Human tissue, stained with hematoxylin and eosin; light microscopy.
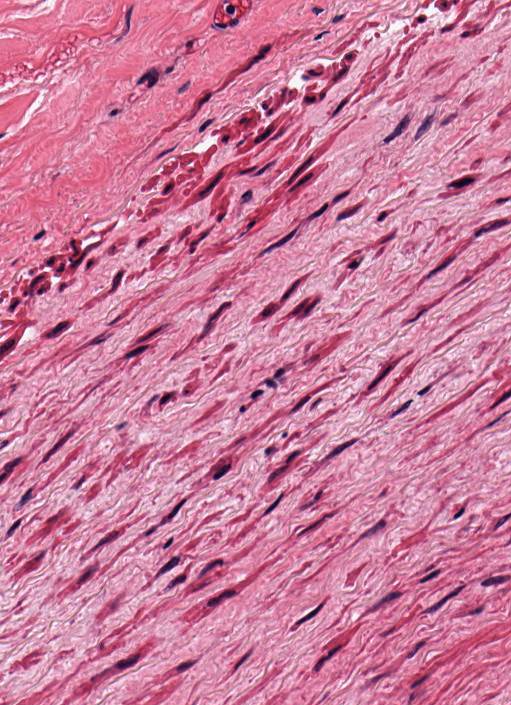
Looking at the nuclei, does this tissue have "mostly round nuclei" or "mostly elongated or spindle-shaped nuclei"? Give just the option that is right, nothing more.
Mostly elongated or spindle-shaped nuclei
